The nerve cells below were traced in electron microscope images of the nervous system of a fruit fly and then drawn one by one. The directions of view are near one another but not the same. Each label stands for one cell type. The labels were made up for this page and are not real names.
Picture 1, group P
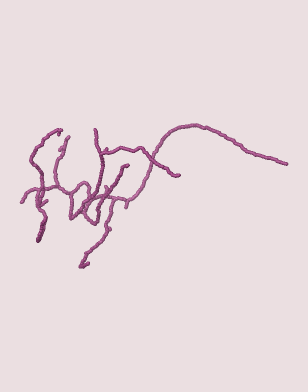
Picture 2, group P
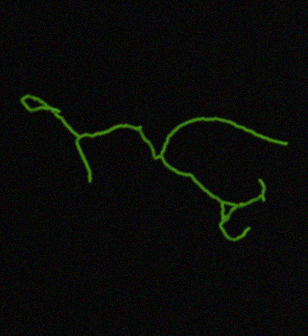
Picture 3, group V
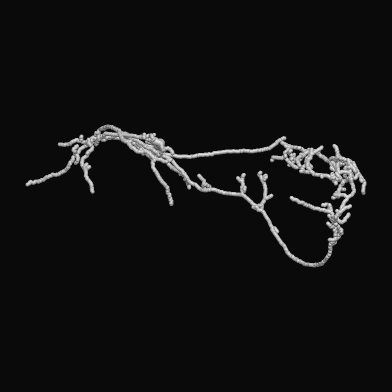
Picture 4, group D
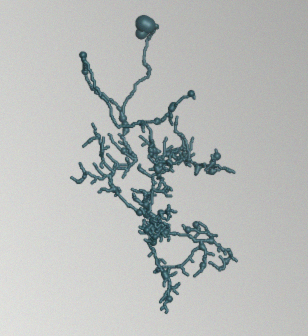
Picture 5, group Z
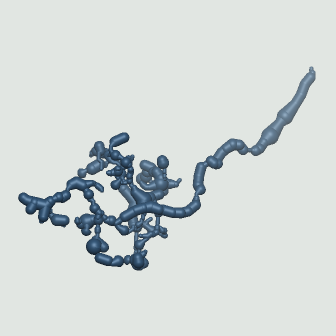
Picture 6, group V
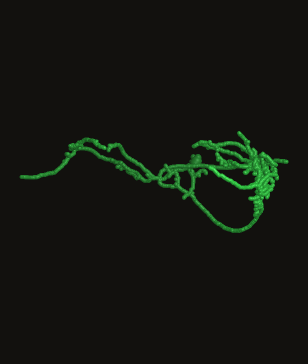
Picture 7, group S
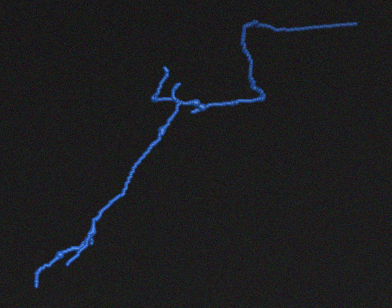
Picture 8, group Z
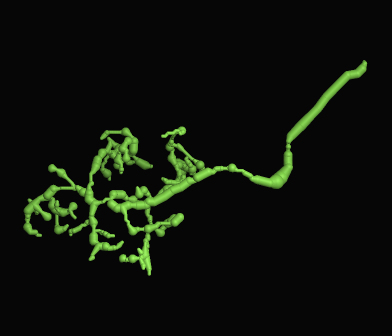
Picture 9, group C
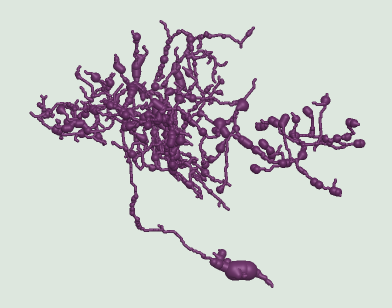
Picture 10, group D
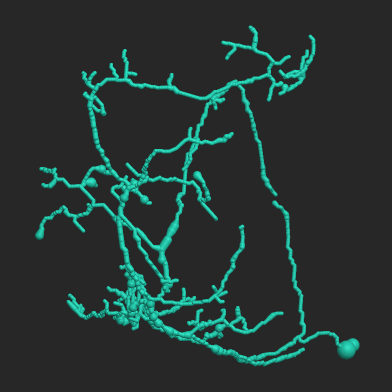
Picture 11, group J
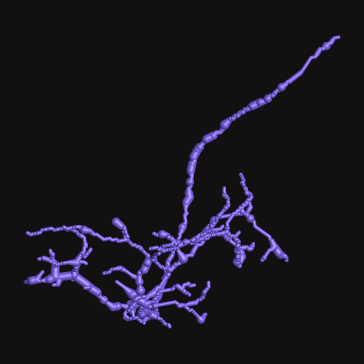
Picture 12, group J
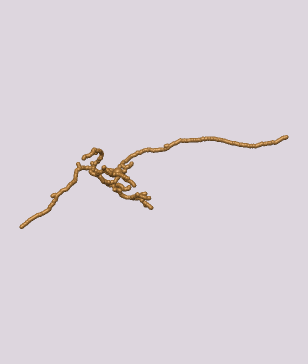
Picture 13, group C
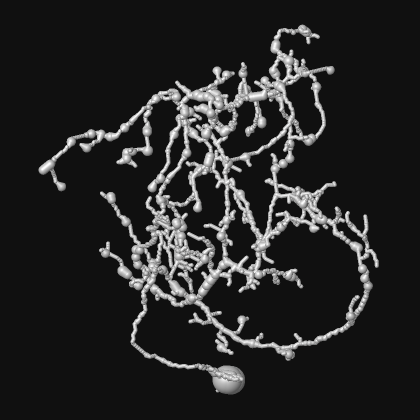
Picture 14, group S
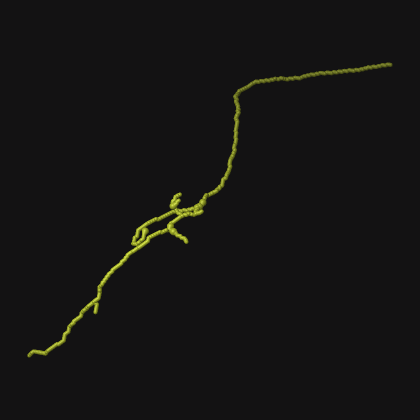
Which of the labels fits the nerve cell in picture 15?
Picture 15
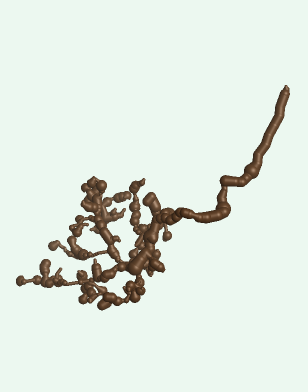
group Z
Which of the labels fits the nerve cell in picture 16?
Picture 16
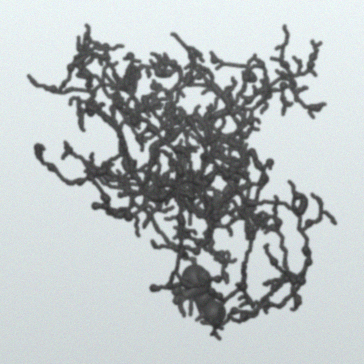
group C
